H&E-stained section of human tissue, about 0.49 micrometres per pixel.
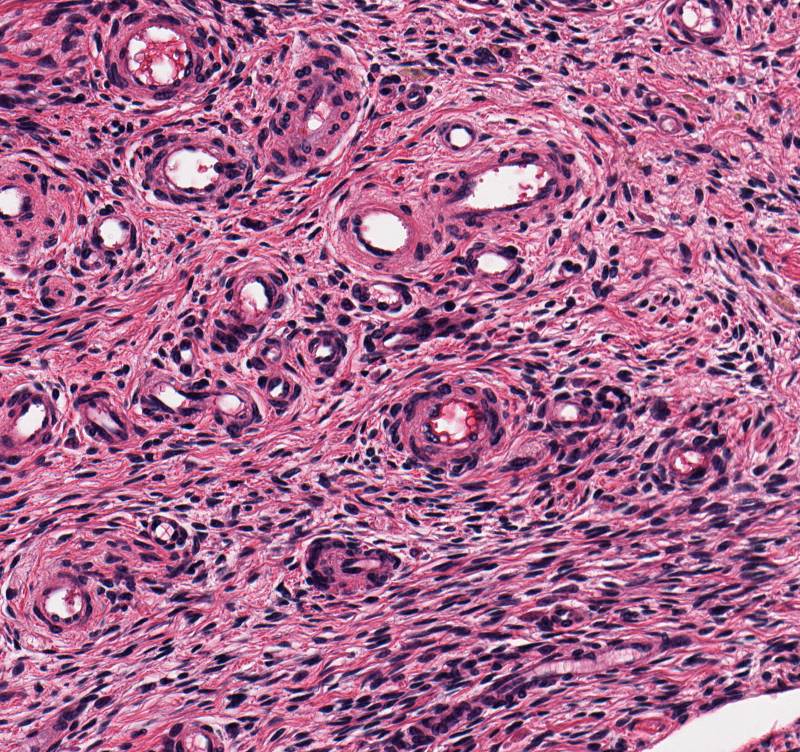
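Ovary. First, small vessels: thick walls of several concentric spindle-cell layers around round lumens. Next, densely cellular stroma of spindle cells with dark, elongated nuclei, which in the lower field stream in bundles mostly from side to side. Last, pink collagen fibres between the stromal cells.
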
